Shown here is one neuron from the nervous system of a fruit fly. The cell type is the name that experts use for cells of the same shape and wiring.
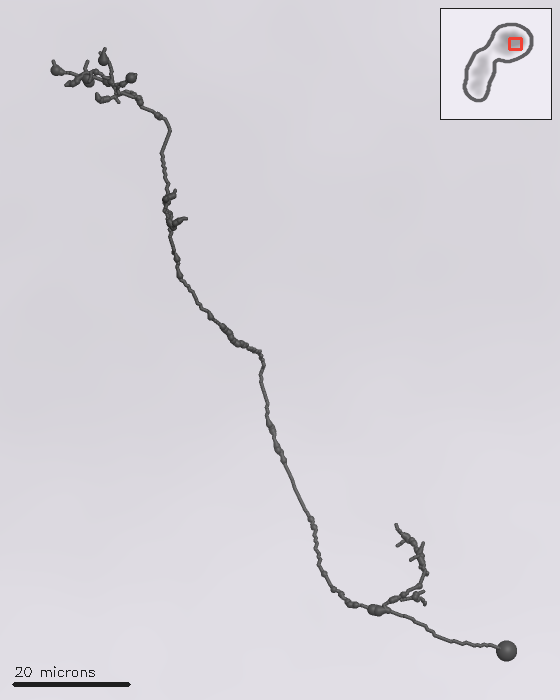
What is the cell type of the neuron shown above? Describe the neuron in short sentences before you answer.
The cell body can be seen at the lower right of the picture. By the scale bar it is about 110 microns tall in this view. This is a central-brain intrinsic neuron. Its cell type is PFNp_a.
